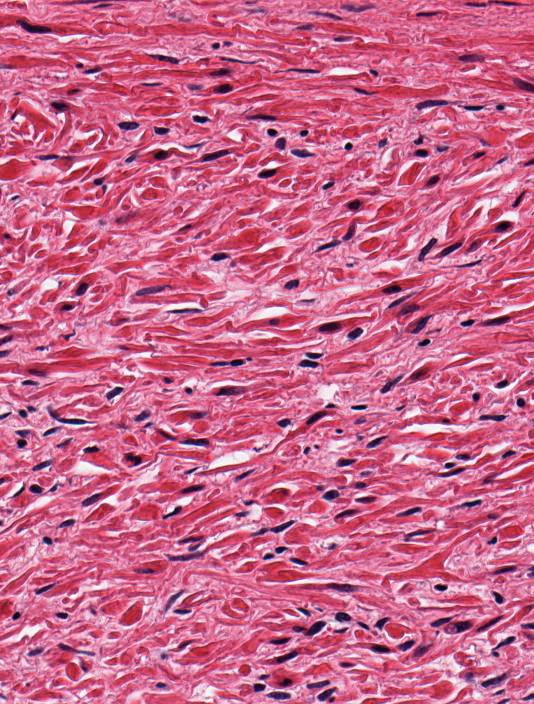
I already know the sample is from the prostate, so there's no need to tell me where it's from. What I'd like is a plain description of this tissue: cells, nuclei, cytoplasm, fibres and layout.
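Interlacing bundles, then, so some cells are cut lengthwise while others are cut crosswise, showing as rounded pink profiles. Along the top edge of the field, though, the cells run roughly horizontally. The nuclei look elongated, dark blue and blunt-ended, and they lie along the long axis of the cells. And the cytoplasm is abundant and deep pink.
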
